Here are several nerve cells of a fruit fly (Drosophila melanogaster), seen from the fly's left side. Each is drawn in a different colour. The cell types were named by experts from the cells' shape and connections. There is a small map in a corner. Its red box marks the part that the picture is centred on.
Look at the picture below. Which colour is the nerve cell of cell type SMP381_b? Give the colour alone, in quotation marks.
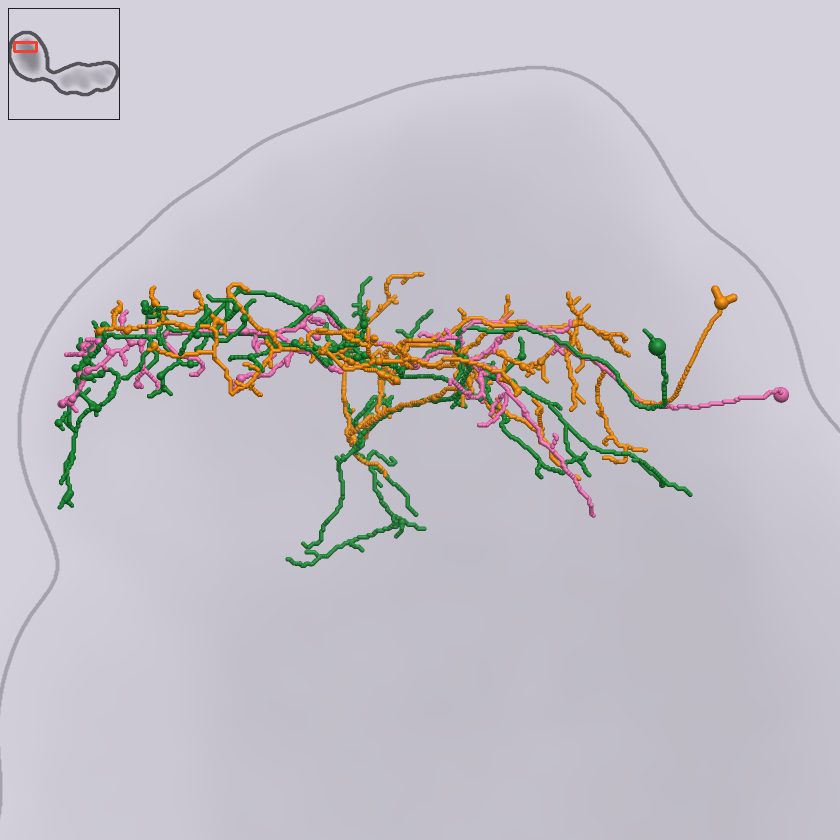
"green"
